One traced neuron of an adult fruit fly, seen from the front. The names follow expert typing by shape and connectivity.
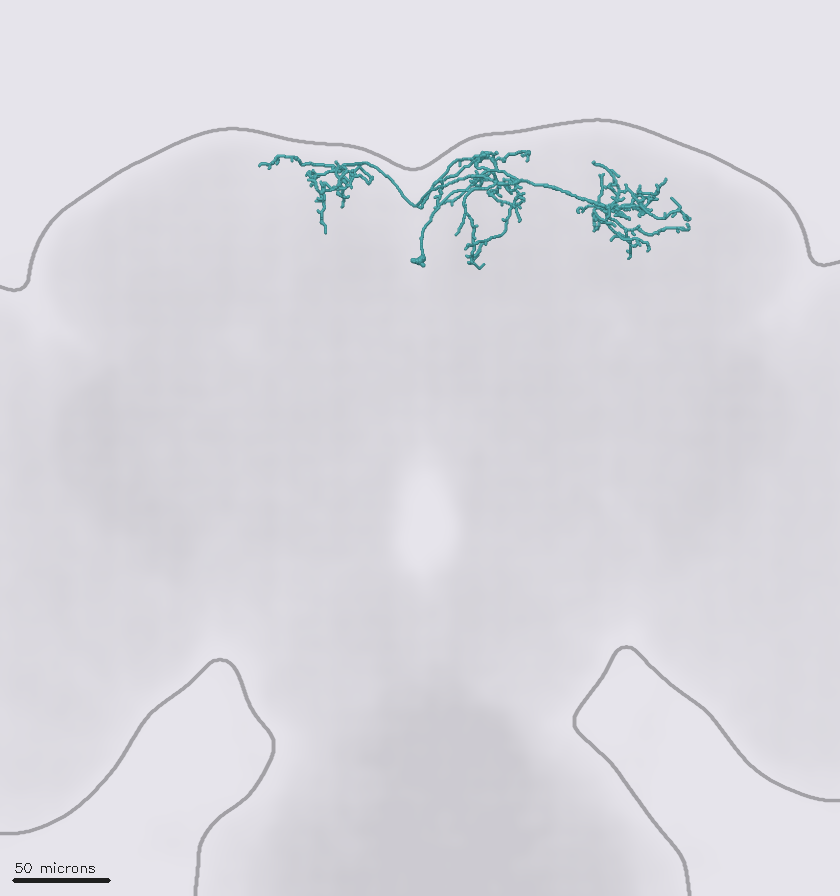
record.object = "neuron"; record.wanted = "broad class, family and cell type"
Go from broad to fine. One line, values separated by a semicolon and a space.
central-brain intrinsic neuron; hemilineage SMPad1; SMP102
